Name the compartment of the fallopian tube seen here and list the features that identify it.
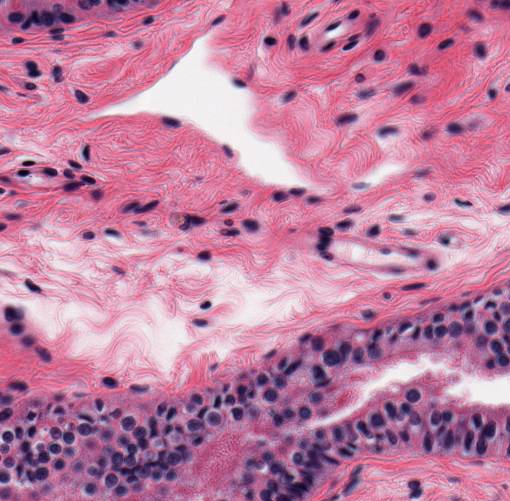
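Loose connective tissue occupies the upper two-thirds of the field as a pink fibrous stroma. Its collagen fibres are wavy and run mostly horizontally or obliquely.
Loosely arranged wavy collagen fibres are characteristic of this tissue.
Dark, elongated, spindle-shaped nuclei lie scattered between the fibres.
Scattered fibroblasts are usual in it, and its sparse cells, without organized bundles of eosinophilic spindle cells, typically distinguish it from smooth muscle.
Along the bottom runs a densely cellular band of crowded cells with small, round, dark nuclei.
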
